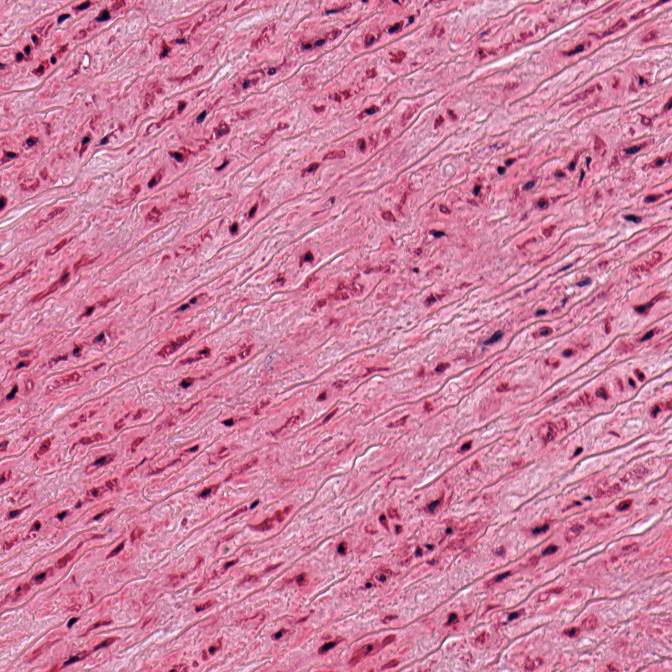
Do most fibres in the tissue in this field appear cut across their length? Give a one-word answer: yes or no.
No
